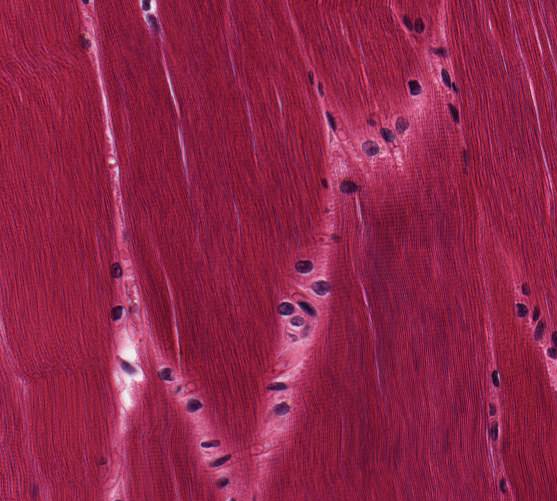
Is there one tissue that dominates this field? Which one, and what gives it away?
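Right: skeletal muscle. Long, broad, deep pink fibres fill the field, running roughly top to bottom. Small, dark purple, oval to flattened nuclei lie at the fibre edges along the narrow clefts, not centrally.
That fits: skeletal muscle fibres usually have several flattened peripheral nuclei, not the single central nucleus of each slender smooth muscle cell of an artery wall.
Down the middle runs a thin, pale, V-shaped strip of connective tissue with a cluster of nuclei.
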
